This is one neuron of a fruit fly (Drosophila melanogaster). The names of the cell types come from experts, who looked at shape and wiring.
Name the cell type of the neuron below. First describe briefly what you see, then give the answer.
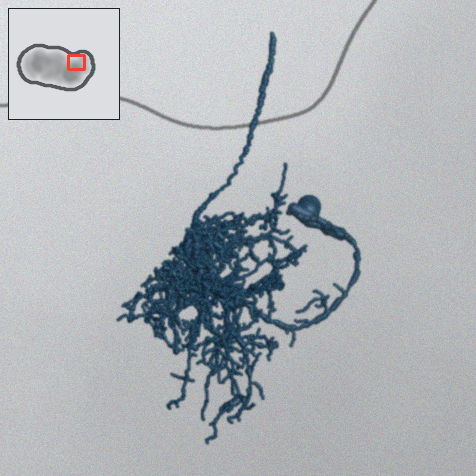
As drawn here it is taller than it is wide. Its broad class is motor neuron of the nerve cord. The cell type is MNad35.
